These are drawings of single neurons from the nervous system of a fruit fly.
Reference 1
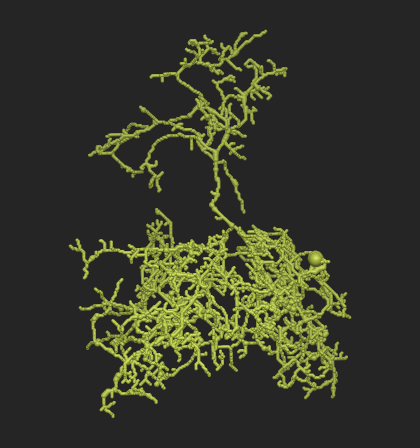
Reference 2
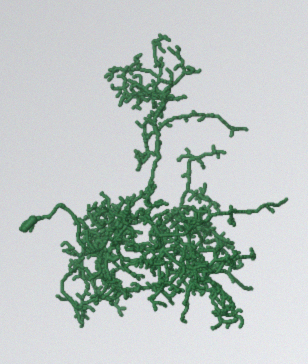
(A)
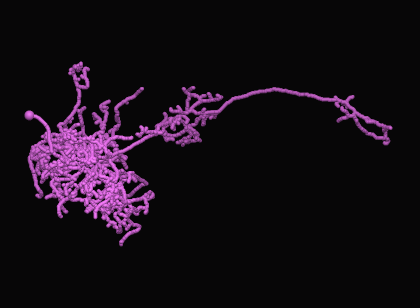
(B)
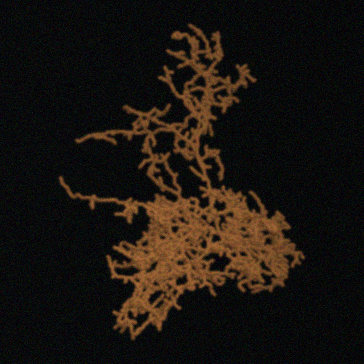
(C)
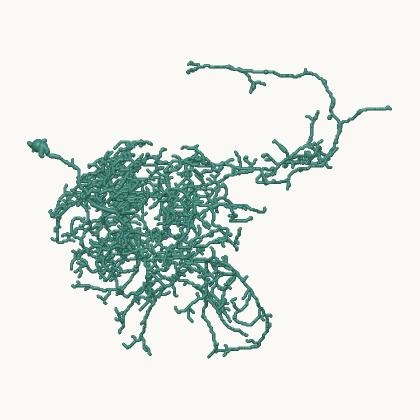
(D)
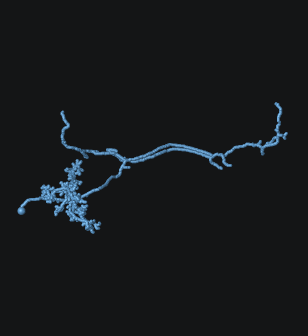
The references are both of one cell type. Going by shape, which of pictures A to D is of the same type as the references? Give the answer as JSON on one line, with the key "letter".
{"letter": "B"}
